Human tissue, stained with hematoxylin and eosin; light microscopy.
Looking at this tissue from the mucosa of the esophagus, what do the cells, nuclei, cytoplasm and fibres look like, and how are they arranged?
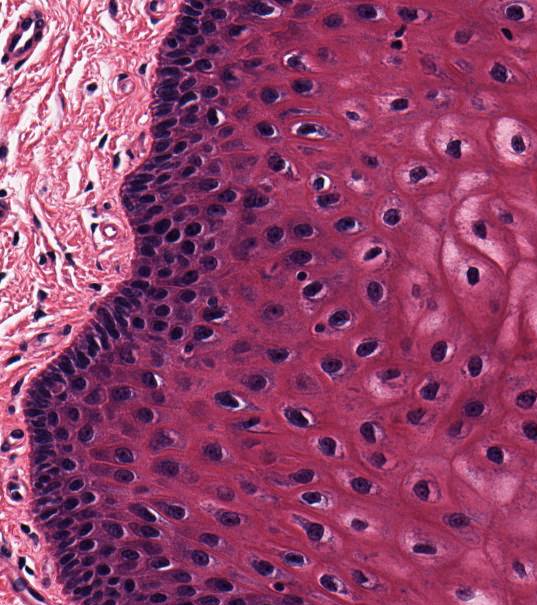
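Epithelium meets connective tissue down the left side, a gently undulating line. Along it sits a crowded basal layer, dark elongated nuclei in palisade. Rightward, epithelial cells grow larger, polygonal, with abundant pink cytoplasm. Many in the middle and right show a clear space around the nucleus.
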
